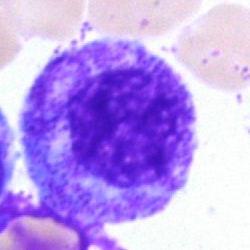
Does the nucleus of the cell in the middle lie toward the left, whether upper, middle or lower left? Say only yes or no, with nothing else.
No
